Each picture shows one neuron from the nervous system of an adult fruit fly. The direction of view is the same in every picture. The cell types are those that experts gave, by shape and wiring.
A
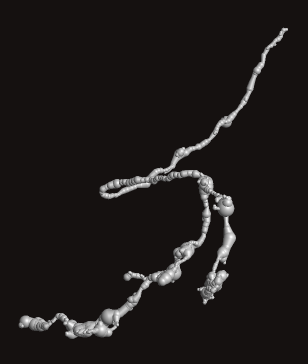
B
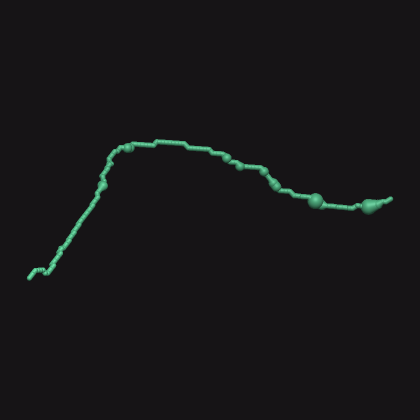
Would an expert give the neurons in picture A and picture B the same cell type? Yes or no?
no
